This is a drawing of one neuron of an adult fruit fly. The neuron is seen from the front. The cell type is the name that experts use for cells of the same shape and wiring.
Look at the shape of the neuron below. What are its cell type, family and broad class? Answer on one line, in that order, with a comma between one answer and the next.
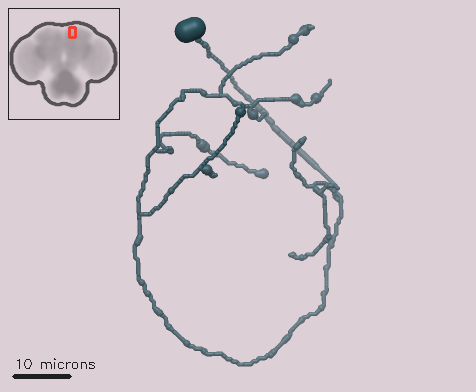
SMP352, hemilineage SMPpd1, central-brain intrinsic neuron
